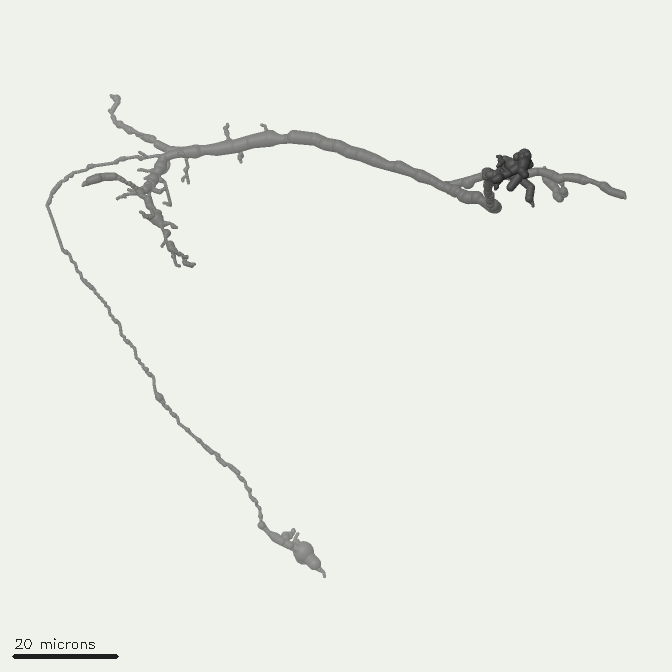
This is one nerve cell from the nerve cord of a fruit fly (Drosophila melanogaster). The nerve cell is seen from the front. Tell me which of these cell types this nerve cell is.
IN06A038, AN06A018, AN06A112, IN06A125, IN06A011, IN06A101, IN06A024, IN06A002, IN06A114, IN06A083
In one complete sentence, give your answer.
The cell type that fits this nerve cell is IN06A011.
